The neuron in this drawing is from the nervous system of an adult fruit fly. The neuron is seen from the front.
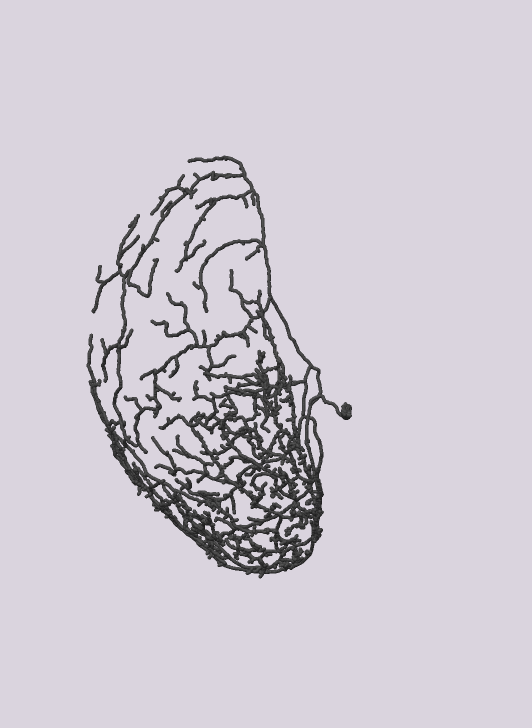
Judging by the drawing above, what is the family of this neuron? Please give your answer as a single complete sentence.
In terms of family, the neuron is Cm.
